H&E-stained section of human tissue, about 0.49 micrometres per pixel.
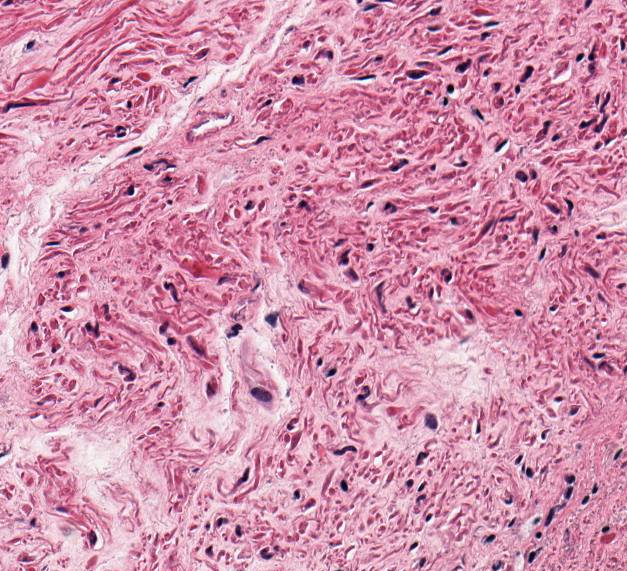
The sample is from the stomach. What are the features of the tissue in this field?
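Overall, the field is fibrous connective tissue with scattered spindle cells, and epithelium is absent. Next, fibre arrangement: across the centre, pink collagen fibres form short, wavy bundles running in many directions, not long parallel fascicles. Then the nuclei: mostly small, dark and elongate or wavy, lying singly among the fibres. Finally, cellularity is sparse to moderate, collagen separating nuclei rather than cells crowding in sheets.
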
